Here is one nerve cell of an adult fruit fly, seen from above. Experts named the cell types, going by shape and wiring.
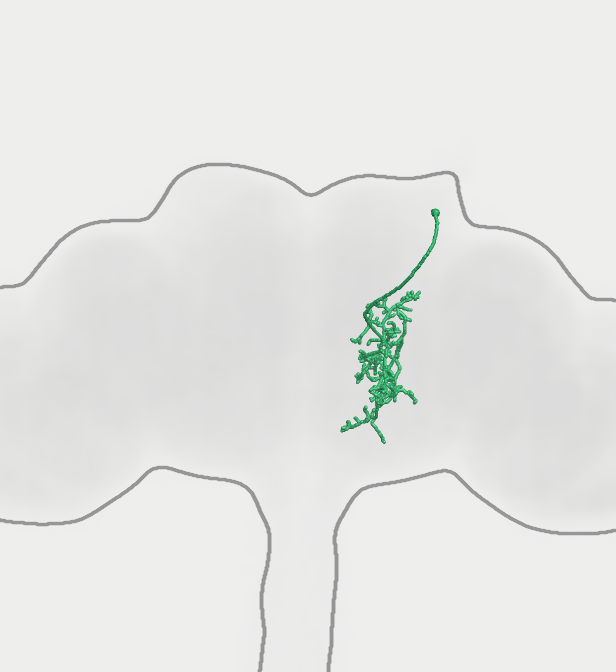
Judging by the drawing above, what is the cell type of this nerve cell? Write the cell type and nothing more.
PS026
